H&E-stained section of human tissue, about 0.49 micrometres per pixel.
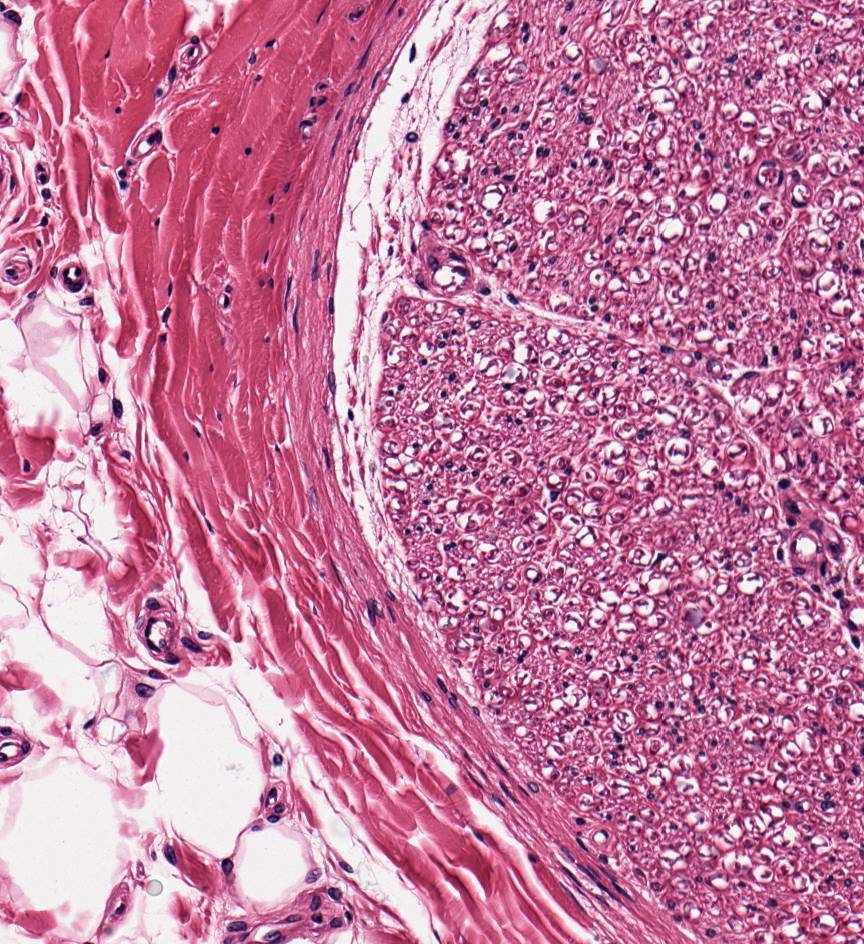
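Tibial nerve, haematoxylin and eosin. A large rounded bundle of nerve fibres, cut in cross-section, fills the right half; many fibres show as small round profiles, a clear halo around a central pink dot. Flattened cells with elongated nuclei parallel to the curved border form a thin layer along the bundle's left edge.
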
